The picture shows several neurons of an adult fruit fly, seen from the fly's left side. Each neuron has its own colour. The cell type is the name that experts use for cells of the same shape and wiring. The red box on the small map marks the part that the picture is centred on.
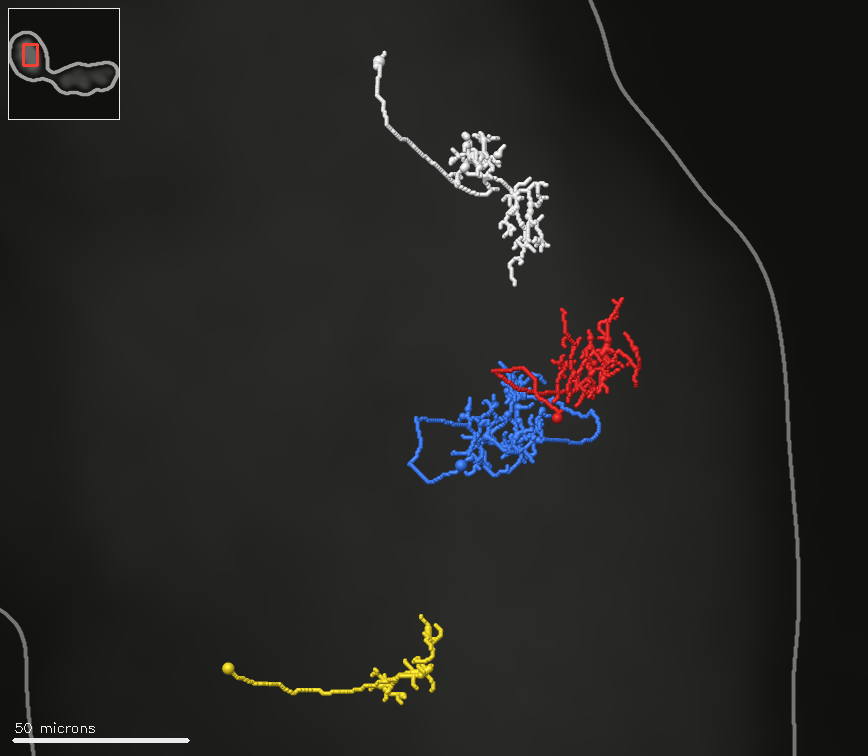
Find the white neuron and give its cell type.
Mi16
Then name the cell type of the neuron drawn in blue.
Tm39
